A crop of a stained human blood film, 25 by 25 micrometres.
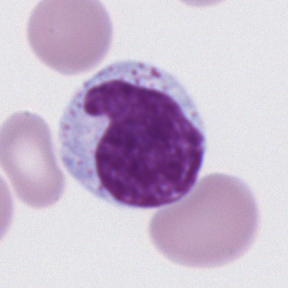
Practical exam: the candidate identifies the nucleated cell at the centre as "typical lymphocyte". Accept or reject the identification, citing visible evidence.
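Red-violet granules are present in the cytoplasm: fine ones, scattered sparsely.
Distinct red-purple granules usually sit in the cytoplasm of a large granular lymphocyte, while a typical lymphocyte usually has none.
The name typical lymphocyte therefore does not fit; the cell is a large granular lymphocyte. The cell measures about 13 micrometres across, and its nucleus fills about 70% of the cell's area.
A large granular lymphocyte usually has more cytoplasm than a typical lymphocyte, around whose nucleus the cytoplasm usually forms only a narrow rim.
The cell outline is round and smooth, and the nucleus has a deep notch on its upper left side, where a small lobe curls inward. No vacuoles are visible in the cytoplasm, and a red cell touches the lower right edge of the cell.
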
